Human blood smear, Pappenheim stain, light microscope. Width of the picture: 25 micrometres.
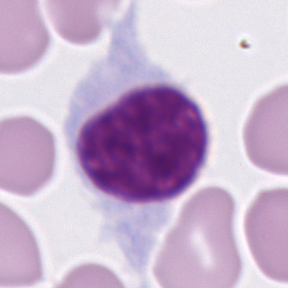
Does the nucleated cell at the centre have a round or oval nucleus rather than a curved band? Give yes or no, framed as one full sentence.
Yes, it is a compact round or oval mass that the nucleus forms.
